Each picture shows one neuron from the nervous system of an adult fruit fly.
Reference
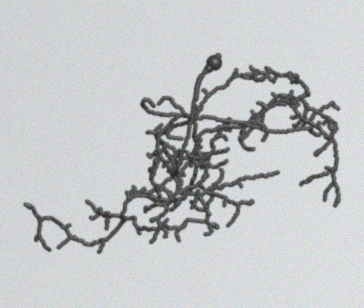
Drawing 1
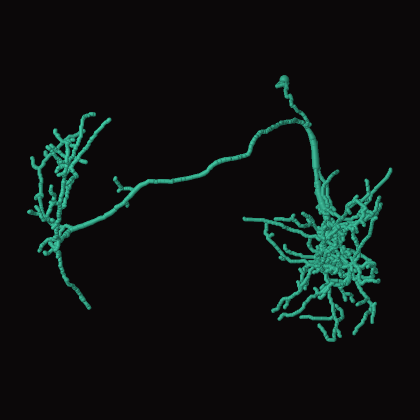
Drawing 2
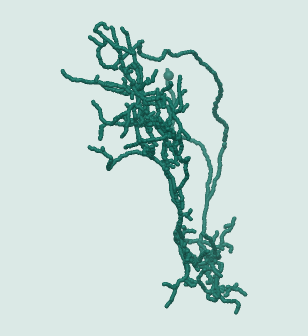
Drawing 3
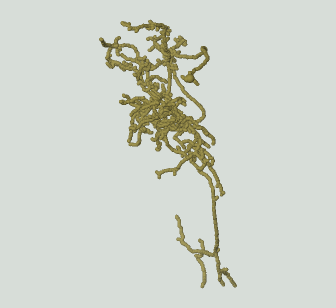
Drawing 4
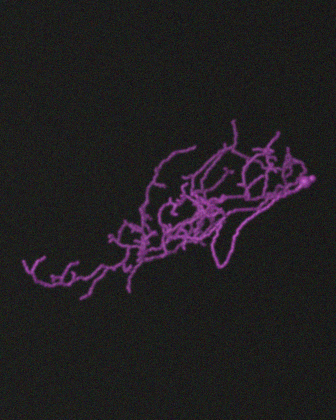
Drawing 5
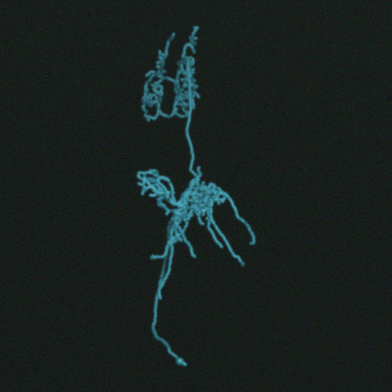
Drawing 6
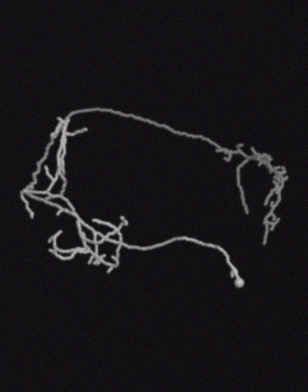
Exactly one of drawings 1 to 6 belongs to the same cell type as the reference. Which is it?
4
